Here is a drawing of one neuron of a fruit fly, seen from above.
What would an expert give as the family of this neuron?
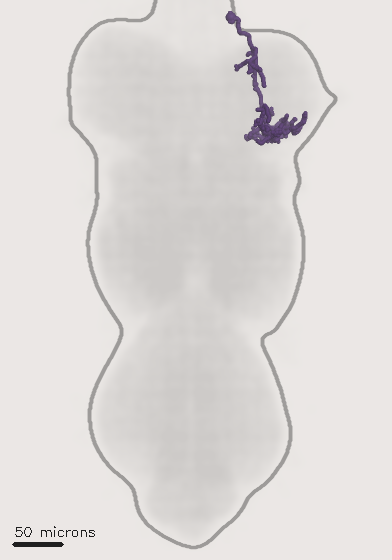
hemilineage 16B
